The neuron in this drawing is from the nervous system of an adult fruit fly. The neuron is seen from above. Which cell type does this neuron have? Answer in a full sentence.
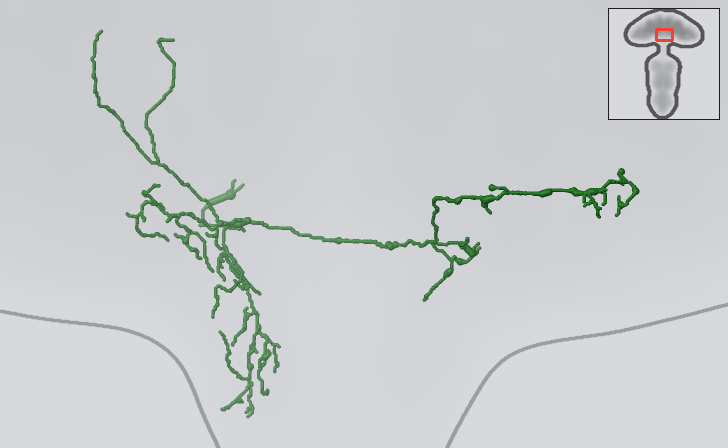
The cell type is GNG428.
